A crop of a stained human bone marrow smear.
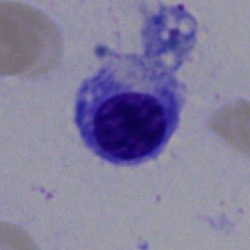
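Erythroblast, the central cell in a stained bone marrow smear. The chromatin is dark purple and coarsely clumped. Deep blue cytoplasm forms a moderate rim, widest above the nucleus. An irregular pale-blue fragment containing clear vacuoles is attached at the upper right of the cell, and a small round bleb projects from its upper left edge.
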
